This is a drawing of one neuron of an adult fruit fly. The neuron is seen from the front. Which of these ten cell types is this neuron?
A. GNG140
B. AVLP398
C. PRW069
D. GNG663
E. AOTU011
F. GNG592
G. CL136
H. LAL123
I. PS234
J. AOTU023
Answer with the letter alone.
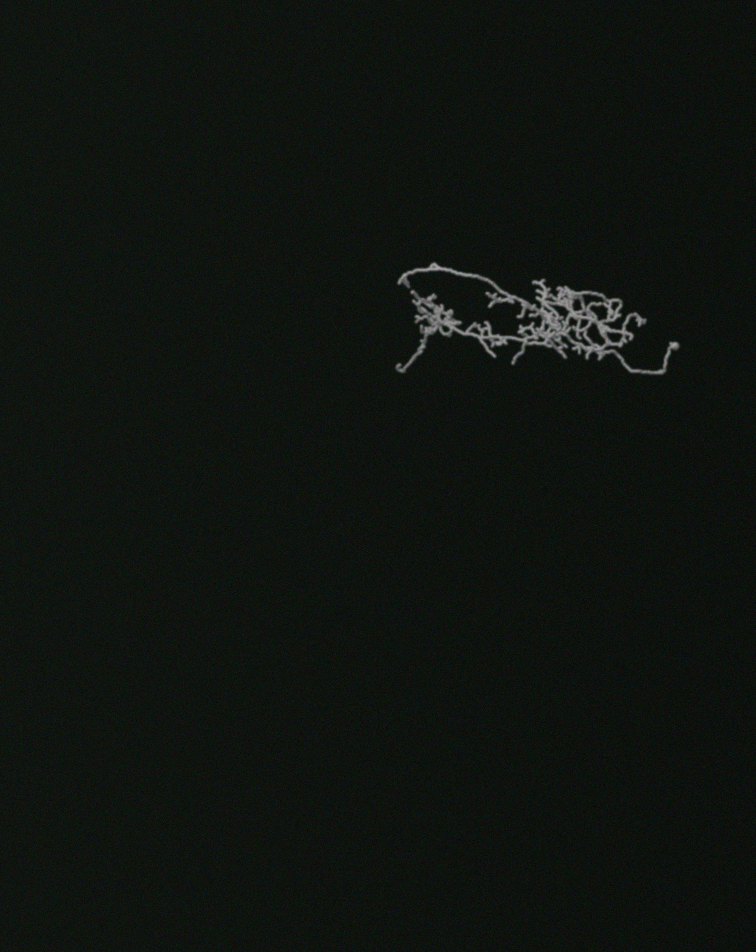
E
